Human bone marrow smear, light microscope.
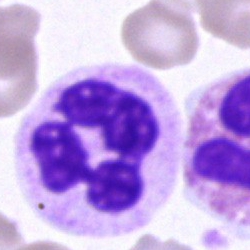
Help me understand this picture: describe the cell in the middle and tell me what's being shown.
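Look first at the nucleus: its several lobes sit in a ring around a pale central space. The chromatin is dark purple and coarsely clumped. Around it lies abundant pale lilac cytoplasm with fine, faint pinkish-lilac granules scattered through it. This is a segmented neutrophil.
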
